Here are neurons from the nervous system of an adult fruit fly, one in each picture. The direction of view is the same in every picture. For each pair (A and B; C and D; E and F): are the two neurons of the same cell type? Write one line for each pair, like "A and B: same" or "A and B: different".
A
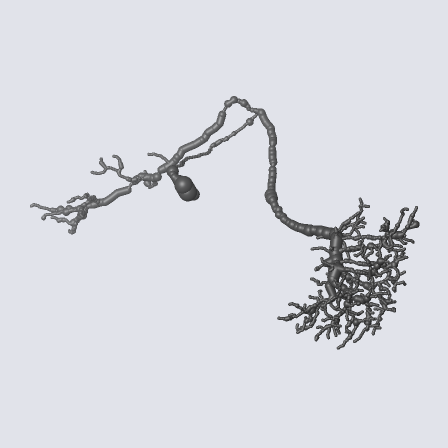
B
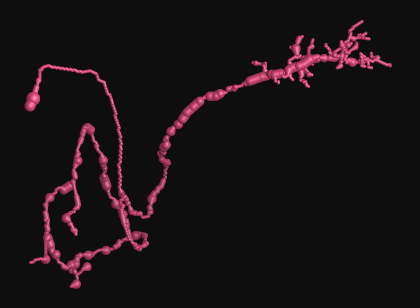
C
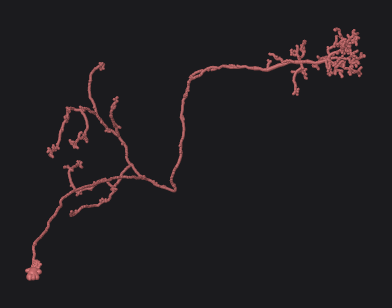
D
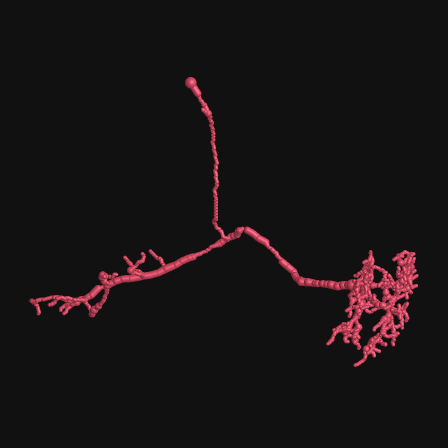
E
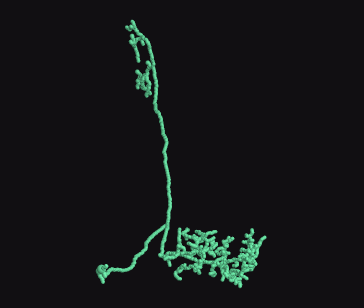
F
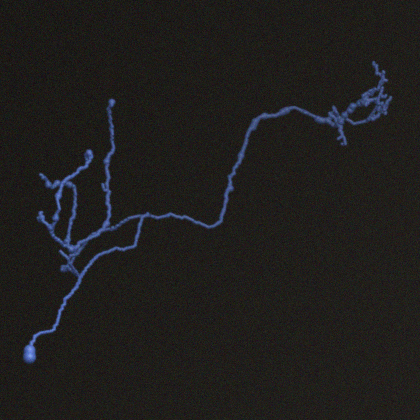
A and B: different
C and D: different
E and F: different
